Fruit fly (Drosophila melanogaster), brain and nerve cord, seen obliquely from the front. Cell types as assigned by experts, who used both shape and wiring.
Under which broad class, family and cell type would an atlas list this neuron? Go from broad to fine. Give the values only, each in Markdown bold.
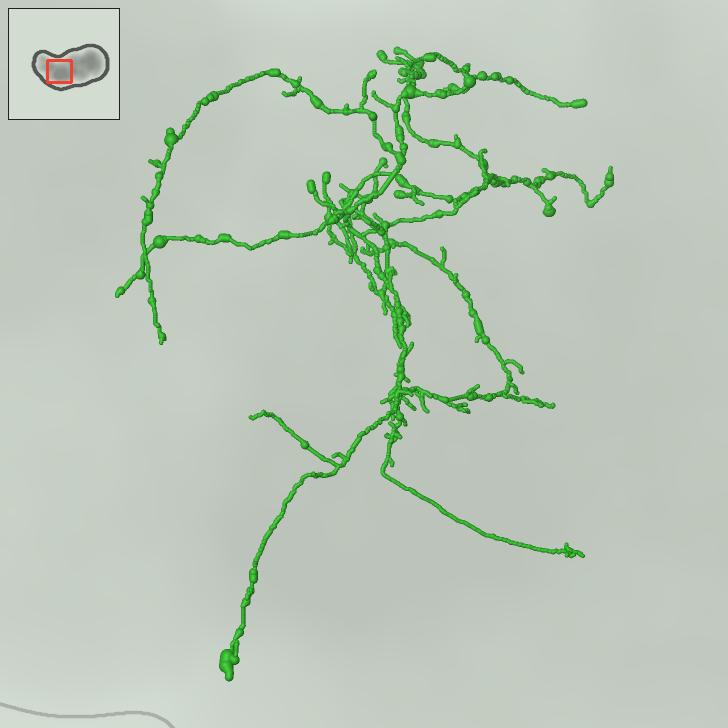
**nerve-cord intrinsic neuron**, **hemilineage 12A**, **IN12A042**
